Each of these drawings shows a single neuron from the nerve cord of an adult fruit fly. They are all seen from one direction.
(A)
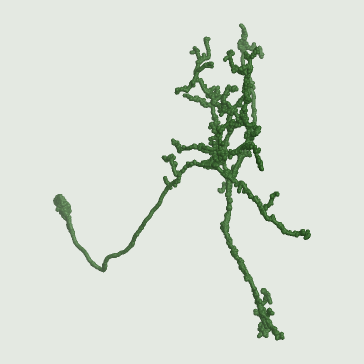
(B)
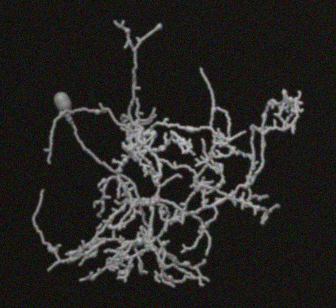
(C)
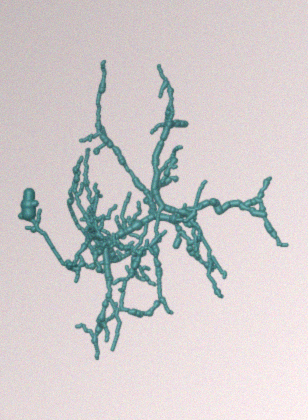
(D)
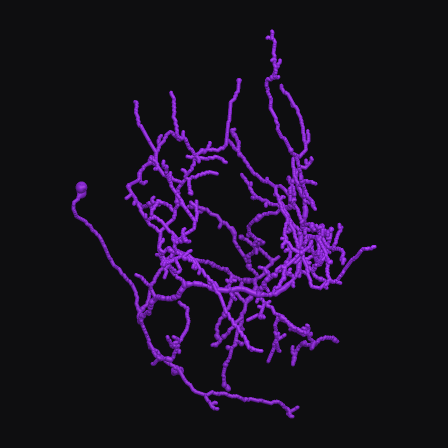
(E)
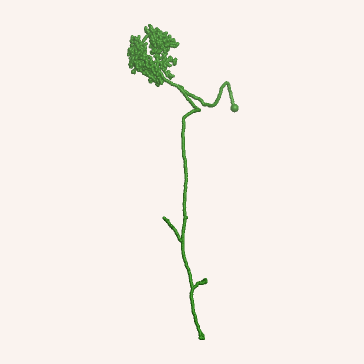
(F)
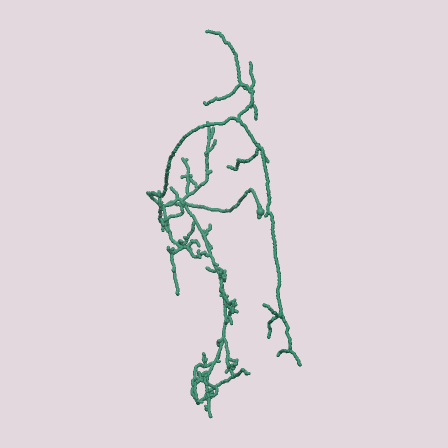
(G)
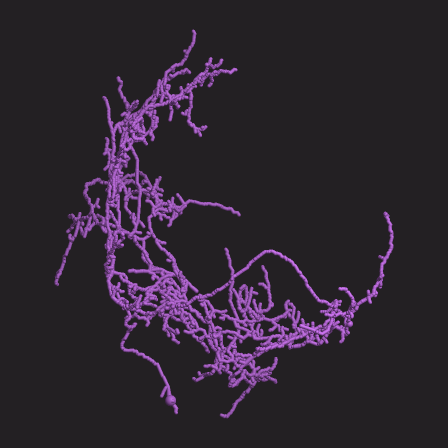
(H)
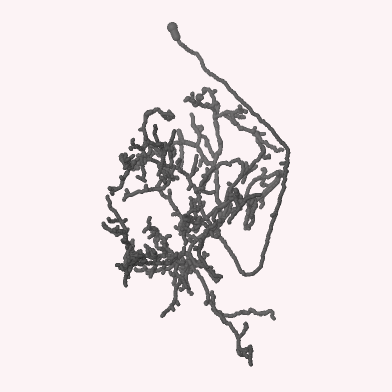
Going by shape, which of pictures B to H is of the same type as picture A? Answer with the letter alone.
C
